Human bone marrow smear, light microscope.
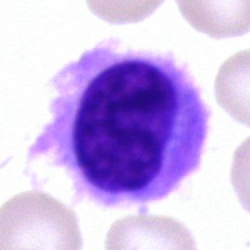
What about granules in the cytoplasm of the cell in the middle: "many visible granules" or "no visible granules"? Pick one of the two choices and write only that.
No visible granules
